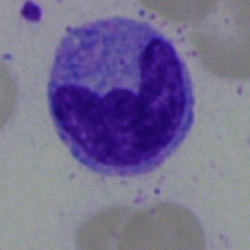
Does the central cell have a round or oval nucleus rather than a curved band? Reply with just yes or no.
No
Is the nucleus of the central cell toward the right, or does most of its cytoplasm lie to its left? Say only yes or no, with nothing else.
Yes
